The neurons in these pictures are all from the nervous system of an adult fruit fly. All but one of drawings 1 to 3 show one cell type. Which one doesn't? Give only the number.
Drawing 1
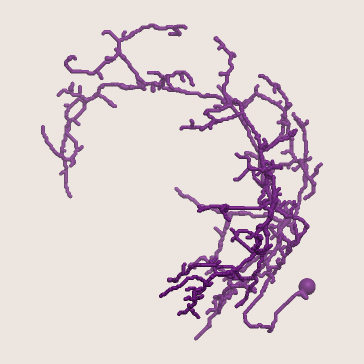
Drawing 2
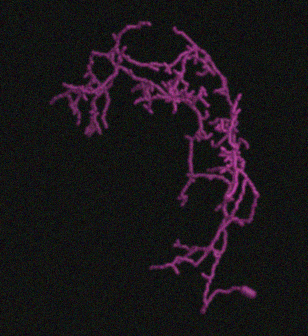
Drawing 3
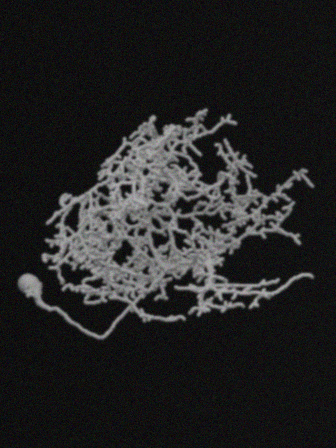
3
